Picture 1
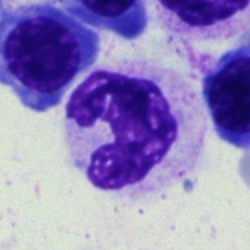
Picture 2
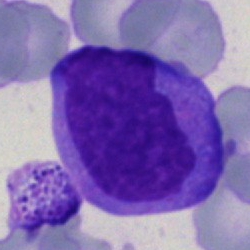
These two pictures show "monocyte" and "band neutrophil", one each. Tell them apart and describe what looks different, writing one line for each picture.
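Picture 1: band neutrophil. Fine pink-violet granules are scattered through the cytoplasm.
Picture 2: monocyte. No distinct granules can be seen in the cytoplasm.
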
